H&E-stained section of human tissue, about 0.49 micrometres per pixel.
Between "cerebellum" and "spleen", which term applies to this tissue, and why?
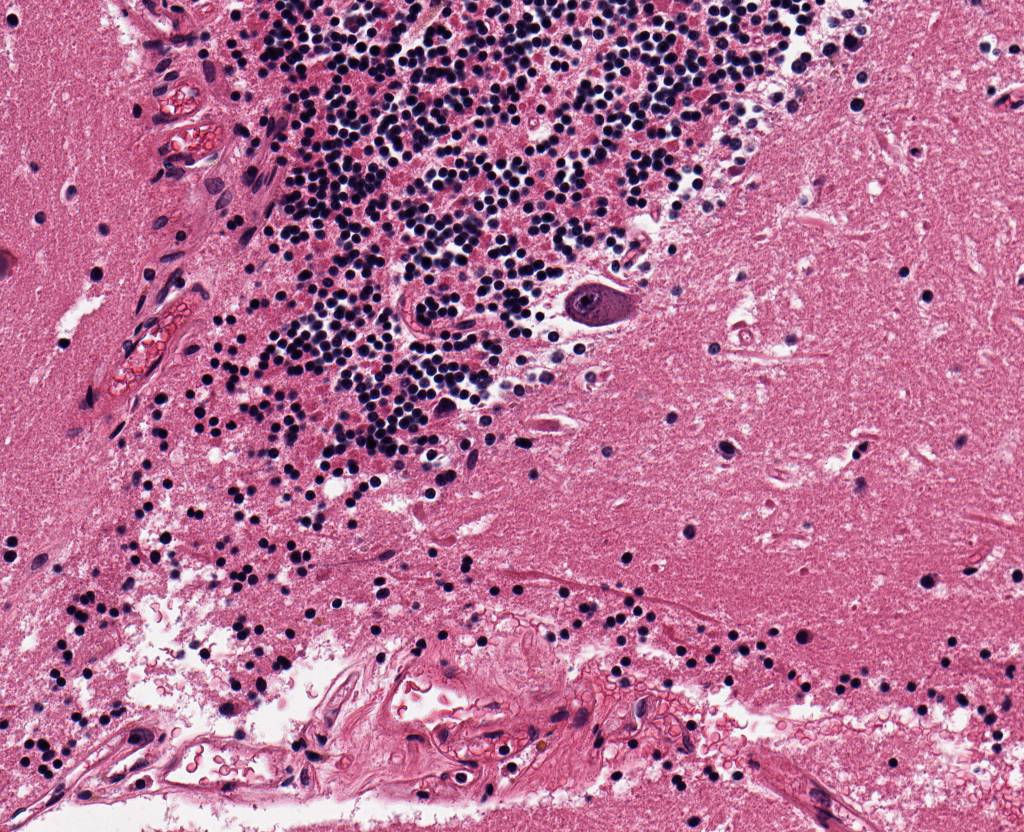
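This is cerebellum.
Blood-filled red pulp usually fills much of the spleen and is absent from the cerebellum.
Here the right half is pale pink, finely fibrillar tissue with sparse nuclei. A dense cluster of small, uniform, round dark nuclei with almost no cytoplasm lies upper centre. At its right edge sits a large neuron with an oval nucleus and dark nucleolus.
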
